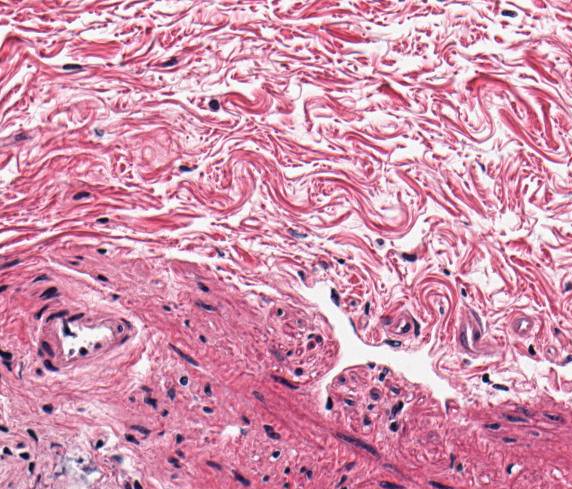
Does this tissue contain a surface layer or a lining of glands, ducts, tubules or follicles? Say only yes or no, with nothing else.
No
